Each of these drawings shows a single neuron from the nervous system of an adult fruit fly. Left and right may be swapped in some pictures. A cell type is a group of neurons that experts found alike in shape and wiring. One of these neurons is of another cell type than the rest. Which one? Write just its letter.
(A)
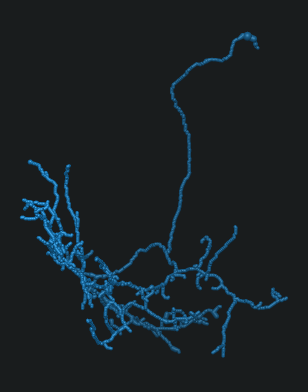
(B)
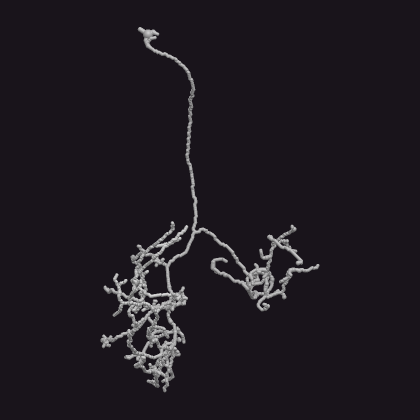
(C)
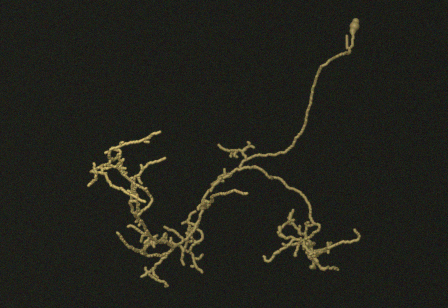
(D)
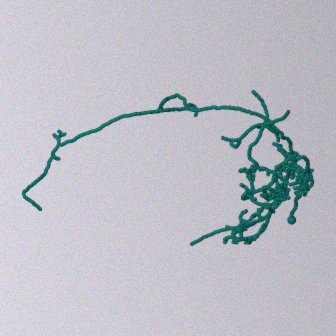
D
